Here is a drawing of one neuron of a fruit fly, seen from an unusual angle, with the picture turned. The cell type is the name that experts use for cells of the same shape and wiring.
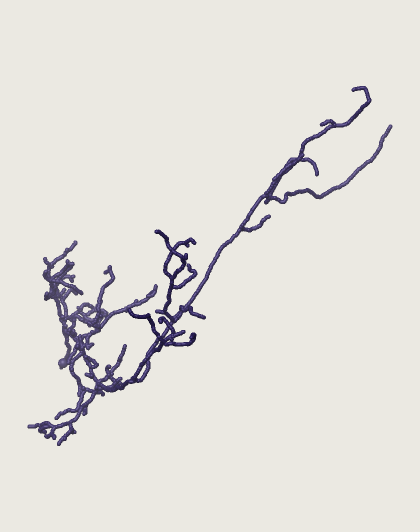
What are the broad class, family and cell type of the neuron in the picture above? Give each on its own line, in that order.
nerve-cord intrinsic neuron
hemilineage 18B
IN18B045_c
